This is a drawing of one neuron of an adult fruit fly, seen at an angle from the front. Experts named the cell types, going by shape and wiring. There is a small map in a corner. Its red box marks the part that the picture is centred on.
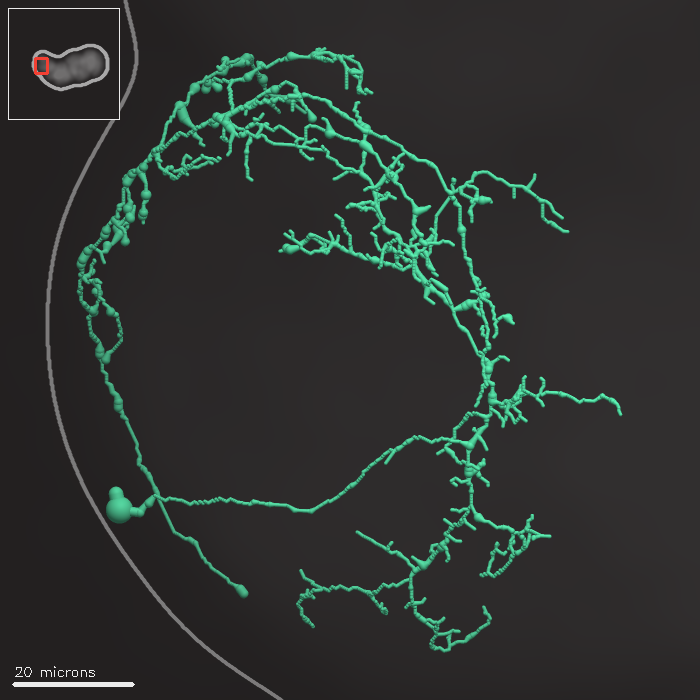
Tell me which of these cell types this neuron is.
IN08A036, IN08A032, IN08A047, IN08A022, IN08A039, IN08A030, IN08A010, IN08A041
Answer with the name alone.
IN08A022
